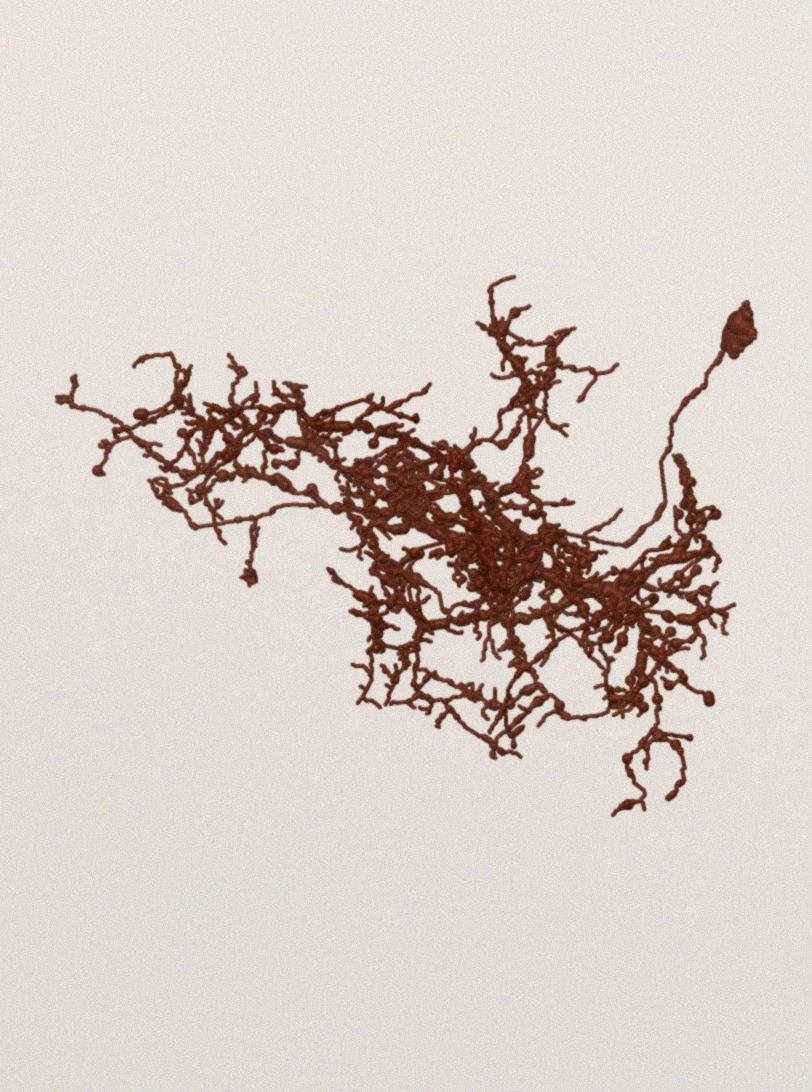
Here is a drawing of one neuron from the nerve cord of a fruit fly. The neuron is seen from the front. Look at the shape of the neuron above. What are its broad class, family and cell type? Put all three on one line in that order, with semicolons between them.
nerve-cord intrinsic neuron; hemilineage 21A; IN21A020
